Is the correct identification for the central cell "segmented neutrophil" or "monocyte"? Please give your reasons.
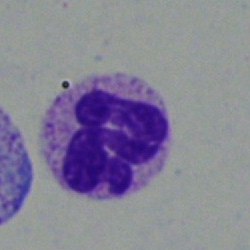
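It's a segmented neutrophil, not a monocyte. What settles it is the cytoplasm, which here is pale pinkish-lilac.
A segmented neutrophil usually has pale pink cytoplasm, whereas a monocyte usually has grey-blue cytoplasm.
Otherwise, the outline is round and smooth, the chromatin is dense, dark purple and clumped, and fine pink-purple granules are scattered through the cytoplasm.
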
